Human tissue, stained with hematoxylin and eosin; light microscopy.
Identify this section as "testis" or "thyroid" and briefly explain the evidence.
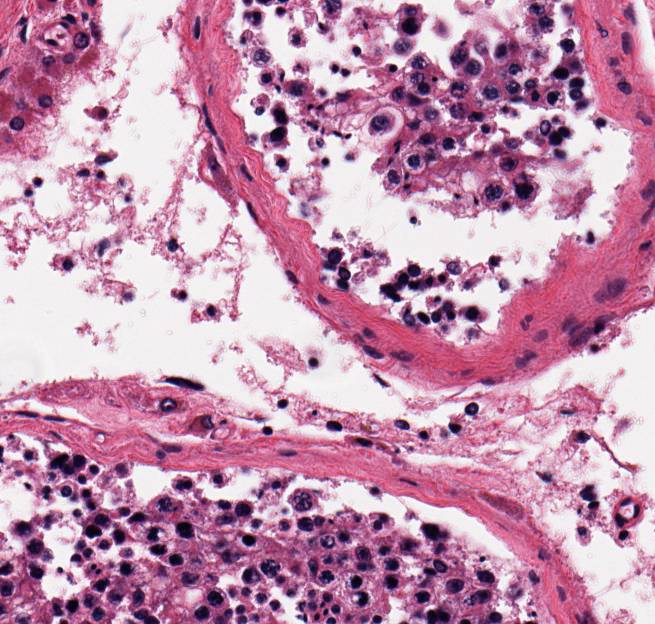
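In this section the tissue is testis, the lower tubule being densely packed with many rounded cells bearing round dark nuclei.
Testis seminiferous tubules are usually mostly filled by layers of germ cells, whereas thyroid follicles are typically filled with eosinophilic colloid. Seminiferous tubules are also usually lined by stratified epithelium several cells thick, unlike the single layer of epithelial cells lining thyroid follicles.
Numerous small, very dark, round nuclei lie among the larger cells, especially near the lower edge of the upper tubule.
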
